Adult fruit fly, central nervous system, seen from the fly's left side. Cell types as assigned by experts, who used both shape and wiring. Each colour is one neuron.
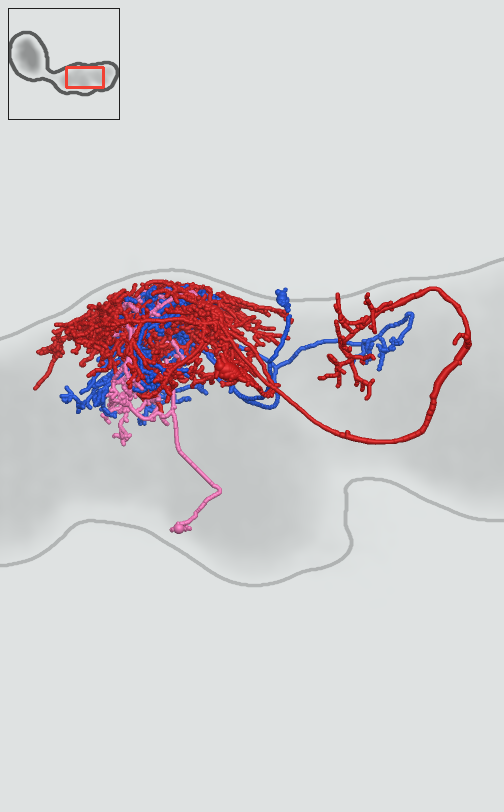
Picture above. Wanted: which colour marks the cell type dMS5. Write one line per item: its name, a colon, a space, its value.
colour: blue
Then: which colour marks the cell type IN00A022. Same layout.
colour: pink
